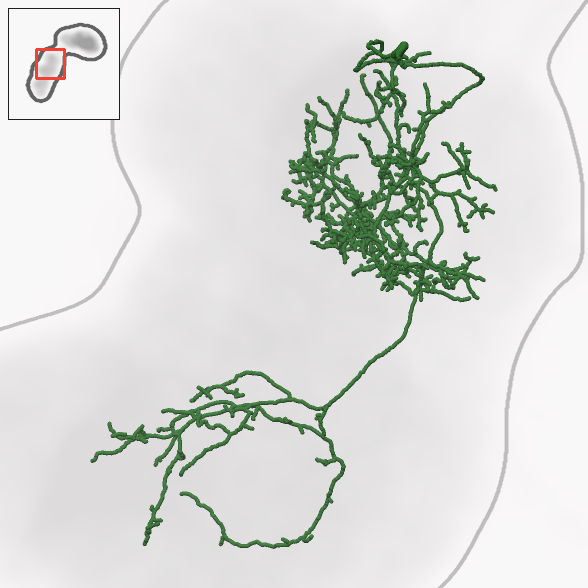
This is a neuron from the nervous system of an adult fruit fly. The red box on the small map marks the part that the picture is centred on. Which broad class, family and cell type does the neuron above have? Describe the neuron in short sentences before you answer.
As drawn here it is taller than it is wide. Its broad class is nerve-cord intrinsic neuron. The family is hemilineage 01A. Its cell type is IN01A010.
